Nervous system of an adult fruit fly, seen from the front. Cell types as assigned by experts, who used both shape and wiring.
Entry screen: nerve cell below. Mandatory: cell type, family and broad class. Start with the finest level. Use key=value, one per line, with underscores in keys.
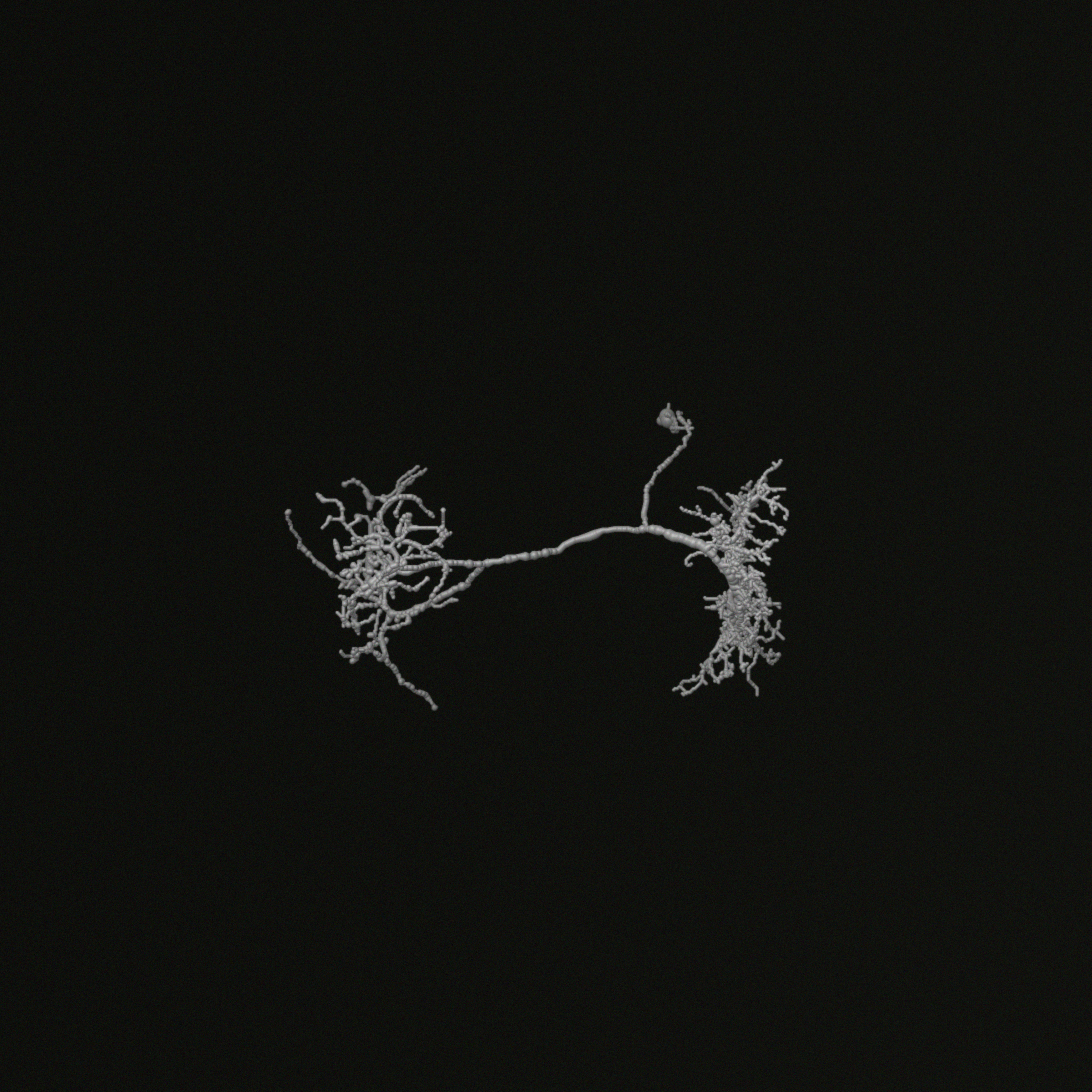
cell_type=PS196_a
family=hemilineage 07B
broad_class=central-brain intrinsic neuron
